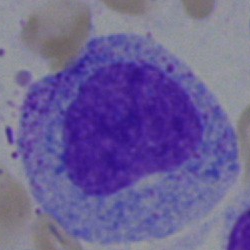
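Promyelocyte. Stained bone marrow smear, middle cell. Broad rim of pale blue-grey cytoplasm around the nucleus on all sides. Fine purple granules scattered through cytoplasm. Chromatin finely stippled, not coarsely clumped. Paler, granule-poor zone in cytoplasm just below the nuclear indentation.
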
